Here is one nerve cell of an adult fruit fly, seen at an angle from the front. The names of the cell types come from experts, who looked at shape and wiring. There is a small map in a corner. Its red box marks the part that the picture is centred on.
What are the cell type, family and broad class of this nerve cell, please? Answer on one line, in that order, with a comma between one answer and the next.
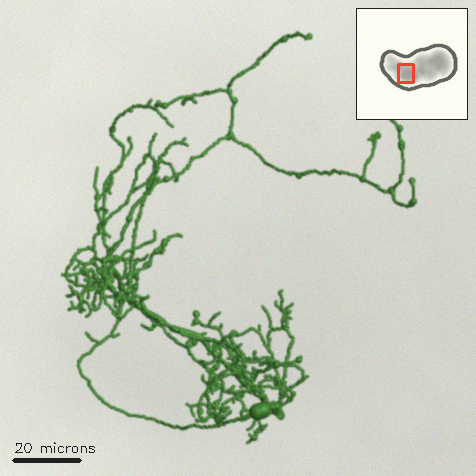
IN04B084, hemilineage 04B, nerve-cord intrinsic neuron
